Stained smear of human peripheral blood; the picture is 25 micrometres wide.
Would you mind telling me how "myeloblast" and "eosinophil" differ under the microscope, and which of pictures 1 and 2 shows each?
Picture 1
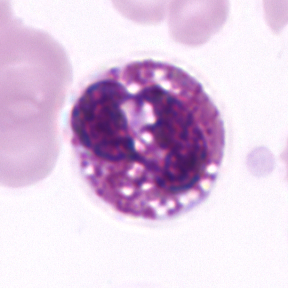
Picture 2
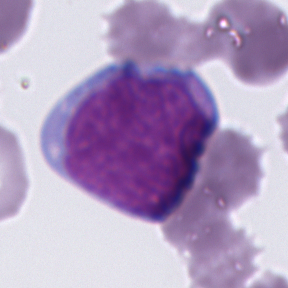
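ID: eosinophil in picture 1, myeloblast in picture 2. Picture 1: outline round and smooth; cell about 14 micrometres across.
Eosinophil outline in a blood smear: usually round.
Nucleus: two lobes side by side, left and right, with a pale gap between; chromatin dark purple, coarsely clumped.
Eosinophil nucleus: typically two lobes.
Cytoplasm: packed with coarse pink-red granules, with many small bright pale spots among them.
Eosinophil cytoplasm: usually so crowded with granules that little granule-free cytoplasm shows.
Picture 2: cell about 15 micrometres across; nucleus about 80% of the cell's area, staining reddish purple.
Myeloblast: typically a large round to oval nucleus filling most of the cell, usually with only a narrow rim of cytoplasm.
Cytoplasm: pale blue, no visible granules. Red cells with crenated, spiky edges touch it at the top and lower right. Differences: two-lobed nucleus and granule-packed cytoplasm in the eosinophil; nucleus filling about 80% of the cell and granule-free pale blue cytoplasm in the myeloblast.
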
